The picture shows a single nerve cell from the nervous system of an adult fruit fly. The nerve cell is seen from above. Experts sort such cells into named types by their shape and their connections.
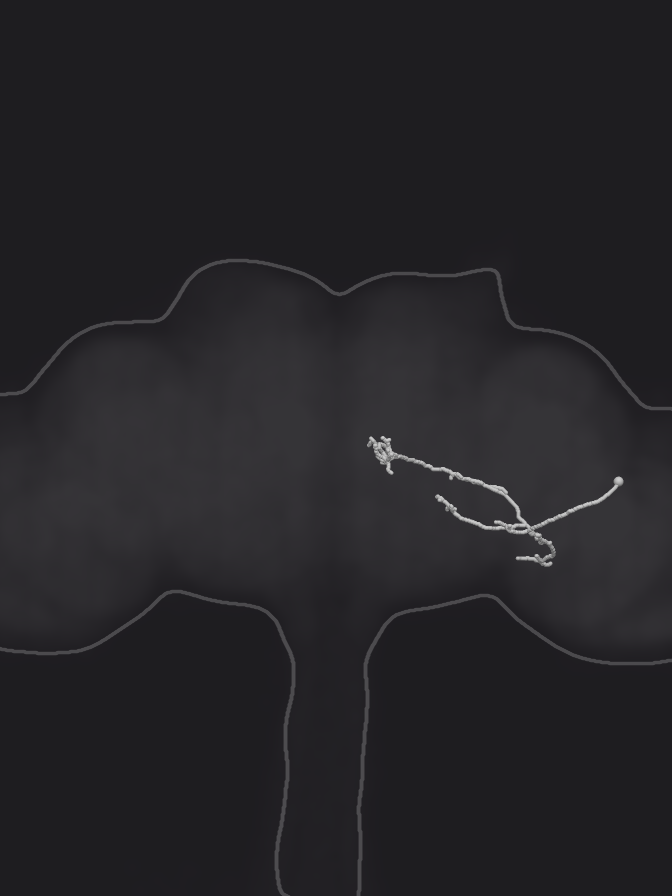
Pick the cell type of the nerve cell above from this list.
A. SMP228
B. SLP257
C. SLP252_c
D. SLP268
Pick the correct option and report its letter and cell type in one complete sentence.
The cell type SMP228, option A, is that of the nerve cell.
